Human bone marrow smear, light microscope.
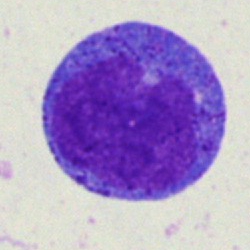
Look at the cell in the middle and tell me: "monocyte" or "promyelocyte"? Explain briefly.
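The cell is a promyelocyte. Its outline is round and smooth. The chromatin is finely stippled, with no coarse dark clumps. A small pale patch lies in the cytoplasm at the upper edge of the nucleus. The image is slightly blurred.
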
